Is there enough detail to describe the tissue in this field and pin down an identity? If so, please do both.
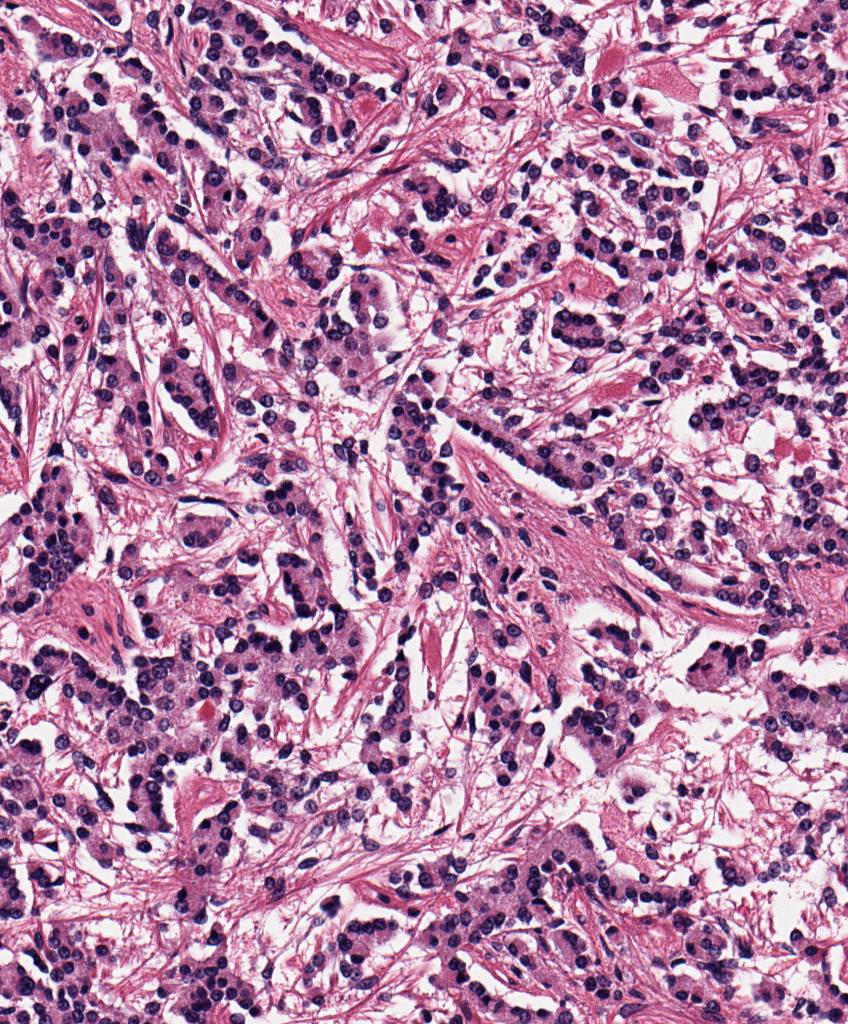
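Cells in narrow branching cords and ribbons throughout, not solid sheets. Cytoplasm moderate in amount, finely granular, purplish-pink. Stroma between cords loose and pale, crossed by wavy pink fibre bundles running in many directions. No fat cells anywhere. Tissue: pituitary.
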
